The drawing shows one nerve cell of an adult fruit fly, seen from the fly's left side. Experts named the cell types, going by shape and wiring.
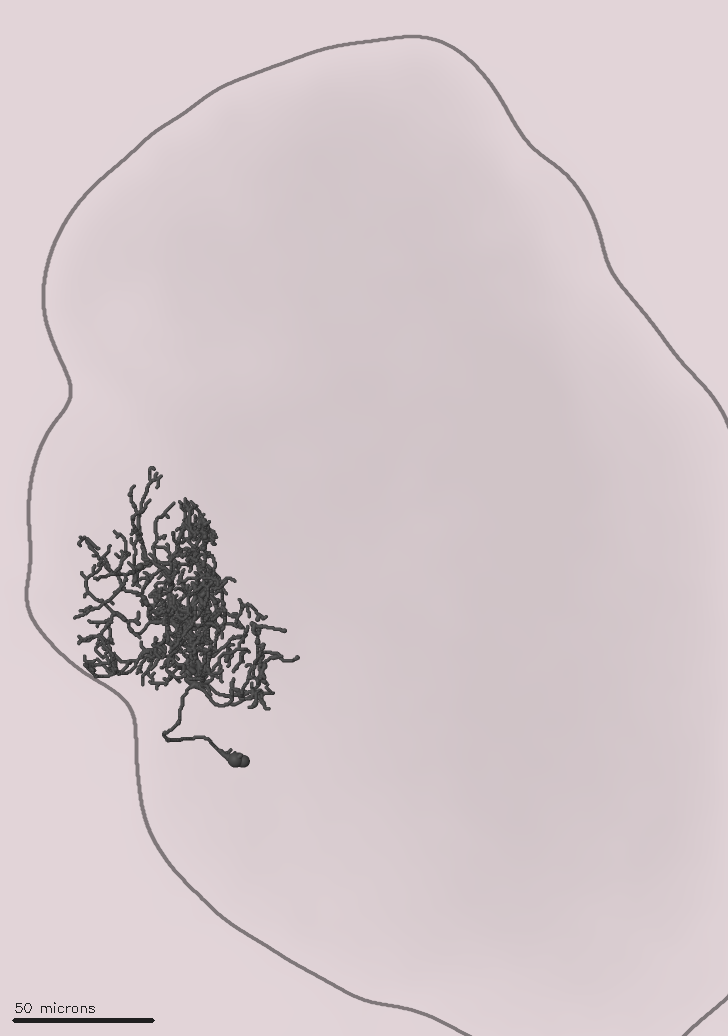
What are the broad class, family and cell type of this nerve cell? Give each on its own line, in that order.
central-brain intrinsic neuron
hemilineage ALv2
vLN25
